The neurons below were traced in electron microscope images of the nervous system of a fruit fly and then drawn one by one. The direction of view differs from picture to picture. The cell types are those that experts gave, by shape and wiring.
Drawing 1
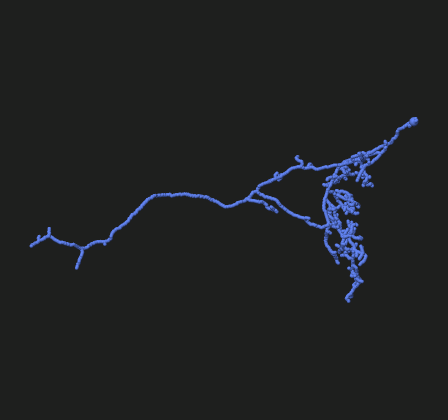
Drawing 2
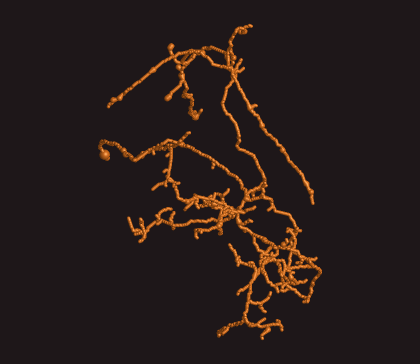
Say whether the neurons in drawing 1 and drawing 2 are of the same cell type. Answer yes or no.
yes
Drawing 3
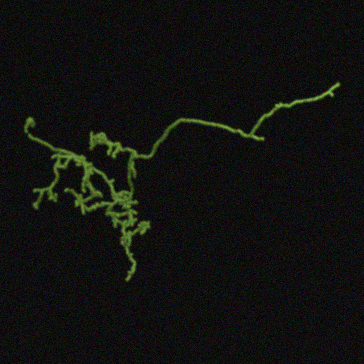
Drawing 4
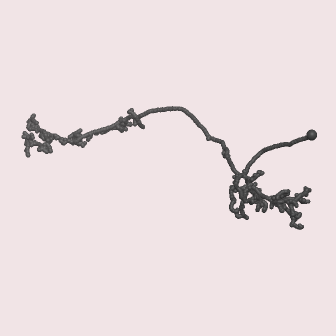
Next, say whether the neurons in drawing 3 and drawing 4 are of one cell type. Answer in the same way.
no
